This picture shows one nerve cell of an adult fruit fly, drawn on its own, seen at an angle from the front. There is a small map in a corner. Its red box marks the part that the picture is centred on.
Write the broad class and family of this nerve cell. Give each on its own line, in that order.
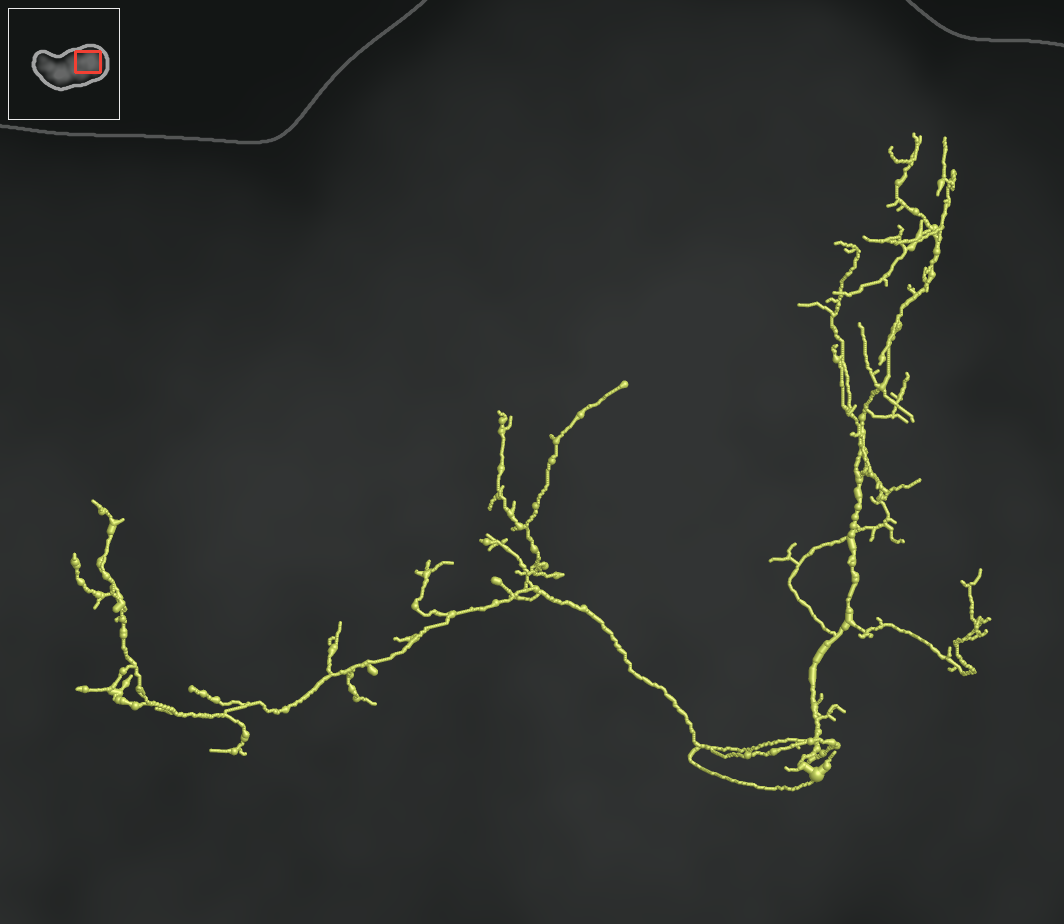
central-brain intrinsic neuron
hemilineage LALa1_anterior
